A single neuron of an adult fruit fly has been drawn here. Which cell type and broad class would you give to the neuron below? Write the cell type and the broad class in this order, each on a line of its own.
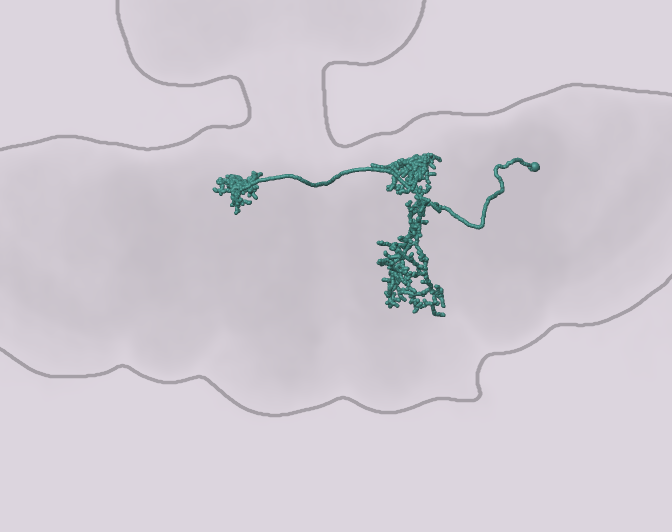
PS171
central-brain intrinsic neuron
